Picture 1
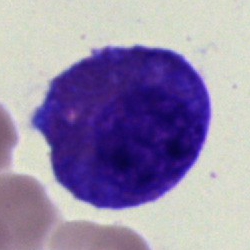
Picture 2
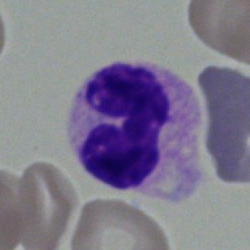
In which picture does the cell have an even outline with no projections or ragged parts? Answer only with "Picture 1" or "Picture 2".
Picture 2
